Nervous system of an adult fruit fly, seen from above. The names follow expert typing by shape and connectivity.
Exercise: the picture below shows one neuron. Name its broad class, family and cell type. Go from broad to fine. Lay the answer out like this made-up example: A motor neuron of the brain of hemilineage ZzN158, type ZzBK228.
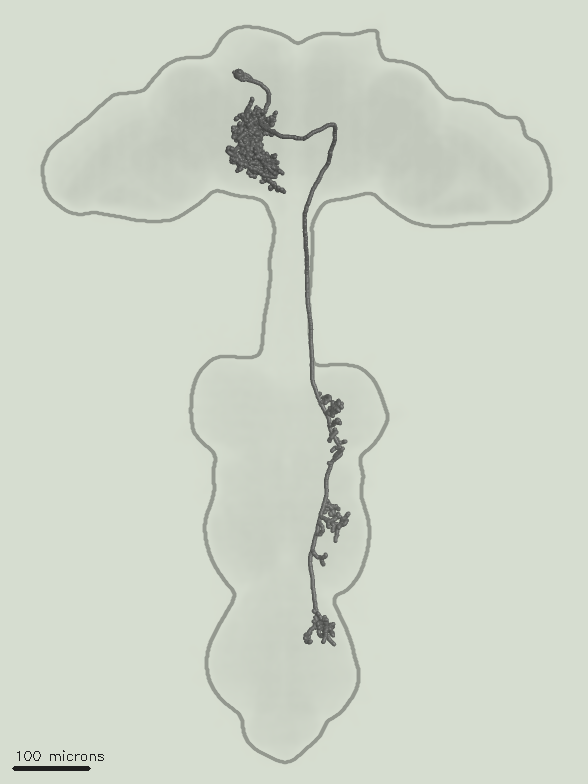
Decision: A descending neuron of hemilineage MD3, type DNg31.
